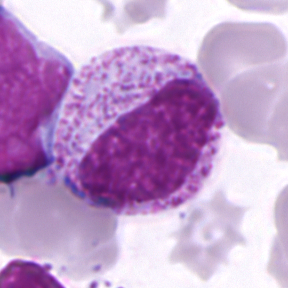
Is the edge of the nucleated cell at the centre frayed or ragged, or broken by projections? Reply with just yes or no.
No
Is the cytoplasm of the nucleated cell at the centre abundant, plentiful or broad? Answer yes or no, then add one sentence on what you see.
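Yes. The cytoplasm forms a broad crescent on the upper-left side of the nucleus.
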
